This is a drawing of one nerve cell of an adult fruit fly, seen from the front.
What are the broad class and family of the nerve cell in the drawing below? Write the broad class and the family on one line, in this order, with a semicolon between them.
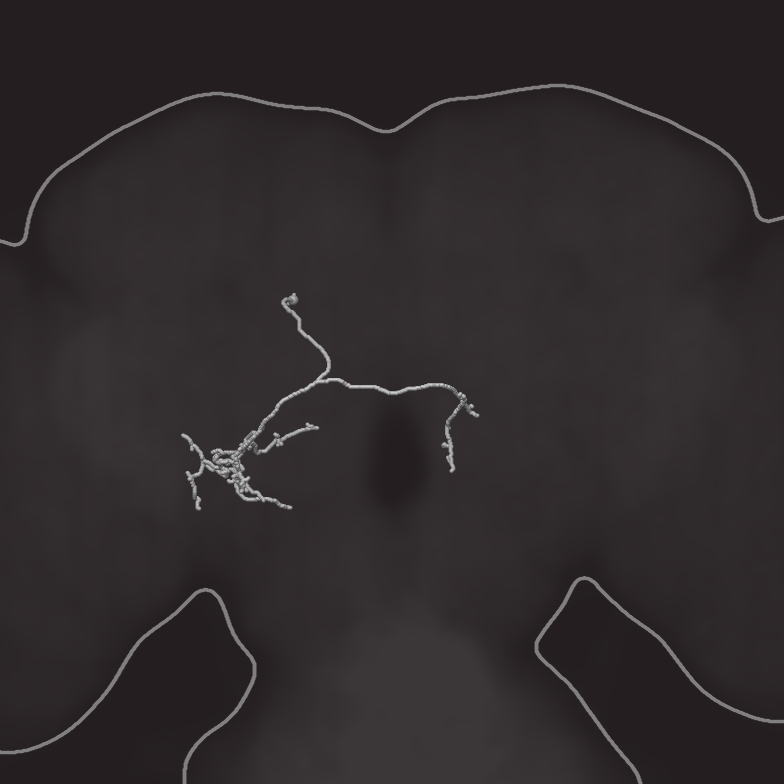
central-brain intrinsic neuron; hemilineage VLPp2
